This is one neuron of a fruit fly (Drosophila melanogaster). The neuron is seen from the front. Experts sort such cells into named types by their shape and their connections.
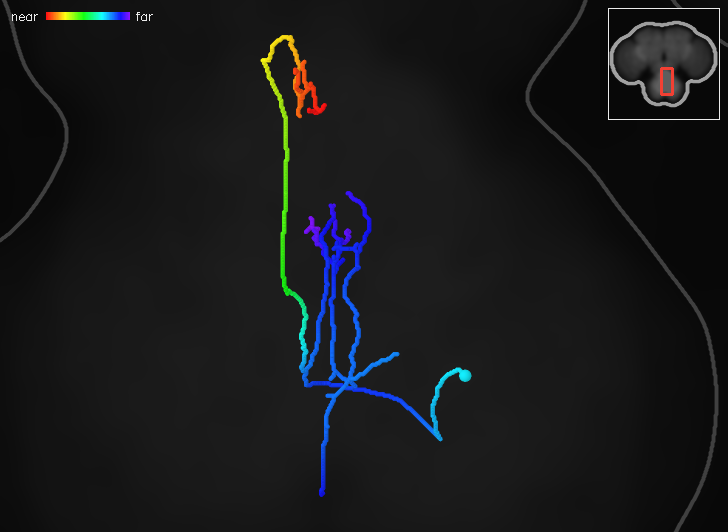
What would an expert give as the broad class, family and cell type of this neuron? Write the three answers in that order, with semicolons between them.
ascending neuron; hemilineage 08B; AN08B113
